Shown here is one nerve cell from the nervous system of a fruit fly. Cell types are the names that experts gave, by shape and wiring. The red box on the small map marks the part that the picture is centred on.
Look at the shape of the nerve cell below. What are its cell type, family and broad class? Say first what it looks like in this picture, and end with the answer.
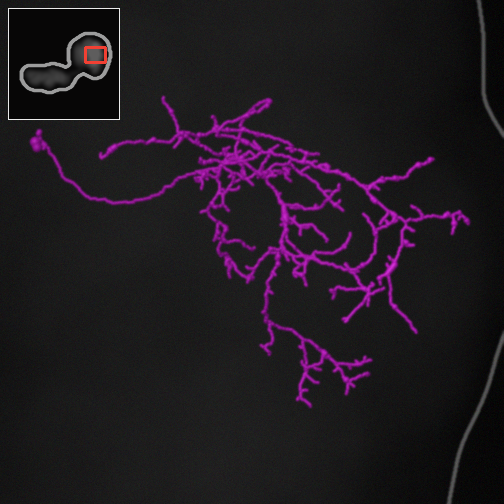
The cell body can be seen at the upper left of the picture. Dozens of branch ends can be seen. It is of cell type AVLP529. The family is hemilineage DL1_ventral. This is a central-brain intrinsic neuron.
